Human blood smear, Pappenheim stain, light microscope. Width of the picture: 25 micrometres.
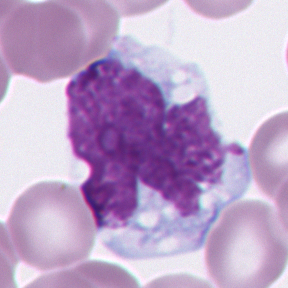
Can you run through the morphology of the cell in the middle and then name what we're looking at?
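See how the nucleus is irregular and folded, with a deep cleft coming in from the lower edge. Around it the cytoplasm is pale greyish blue, most of it lying to the right of and below the nucleus, and it holds several clear, rounded vacuoles. That's a monocyte.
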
